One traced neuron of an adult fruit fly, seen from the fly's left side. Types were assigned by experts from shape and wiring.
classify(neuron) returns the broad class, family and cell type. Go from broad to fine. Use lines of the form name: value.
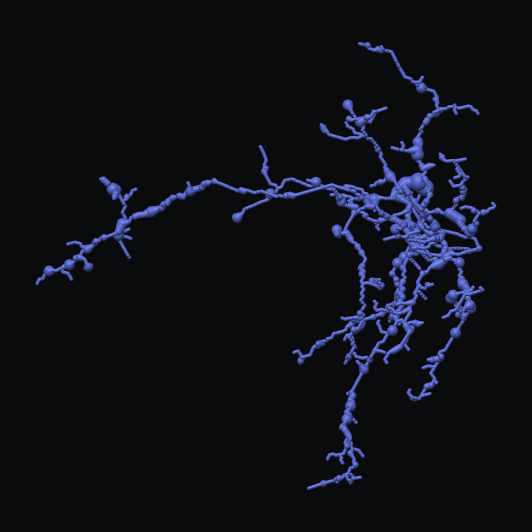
broad class: nerve-cord intrinsic neuron
family: hemilineage 21A
cell type: IN21A083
